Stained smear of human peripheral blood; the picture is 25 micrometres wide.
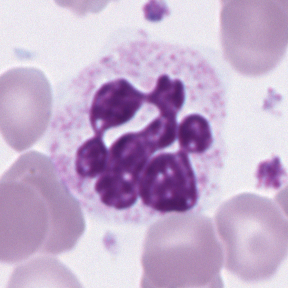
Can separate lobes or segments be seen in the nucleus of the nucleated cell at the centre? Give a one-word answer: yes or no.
Yes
